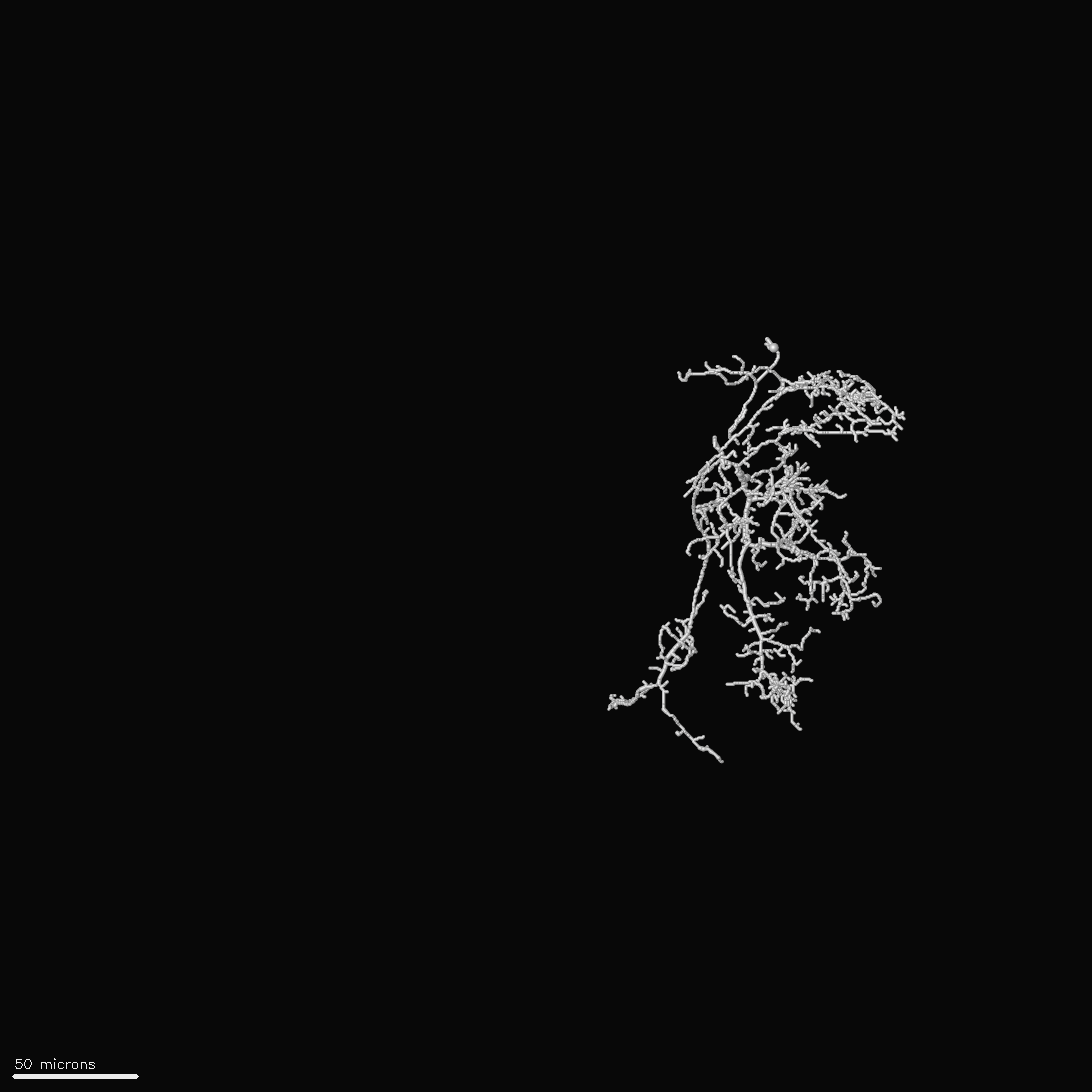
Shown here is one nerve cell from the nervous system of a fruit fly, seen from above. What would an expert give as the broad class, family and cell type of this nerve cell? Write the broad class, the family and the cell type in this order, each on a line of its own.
central-brain intrinsic neuron
hemilineage CREa2_ventral
LAL026_a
